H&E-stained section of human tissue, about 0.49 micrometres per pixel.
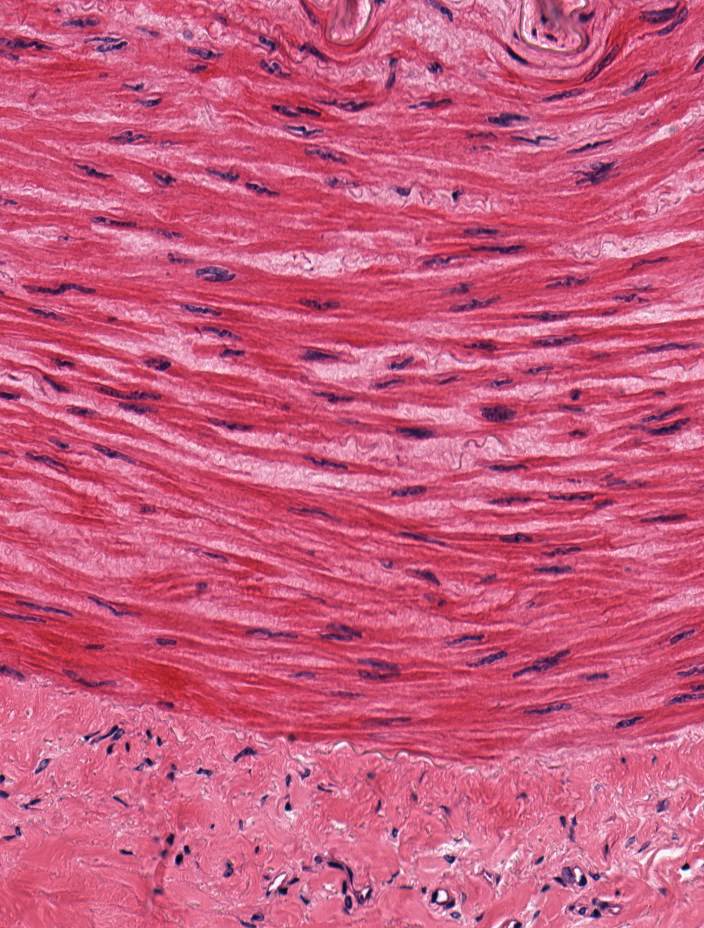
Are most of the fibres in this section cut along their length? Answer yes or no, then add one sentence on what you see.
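Yes. The smooth muscle cells run side by side roughly horizontally across the field in a gently wavy course.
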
